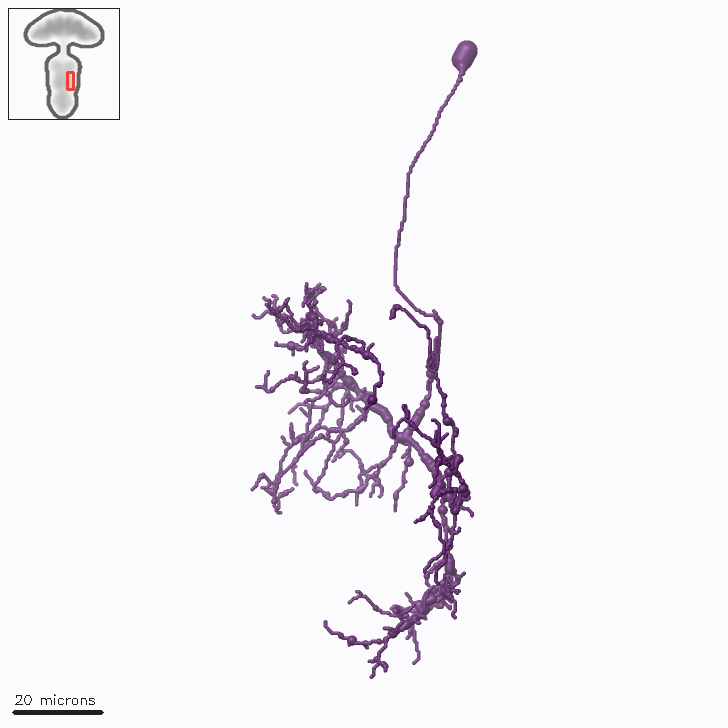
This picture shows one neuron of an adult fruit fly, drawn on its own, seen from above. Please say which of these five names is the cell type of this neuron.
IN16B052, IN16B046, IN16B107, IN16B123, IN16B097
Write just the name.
IN16B097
